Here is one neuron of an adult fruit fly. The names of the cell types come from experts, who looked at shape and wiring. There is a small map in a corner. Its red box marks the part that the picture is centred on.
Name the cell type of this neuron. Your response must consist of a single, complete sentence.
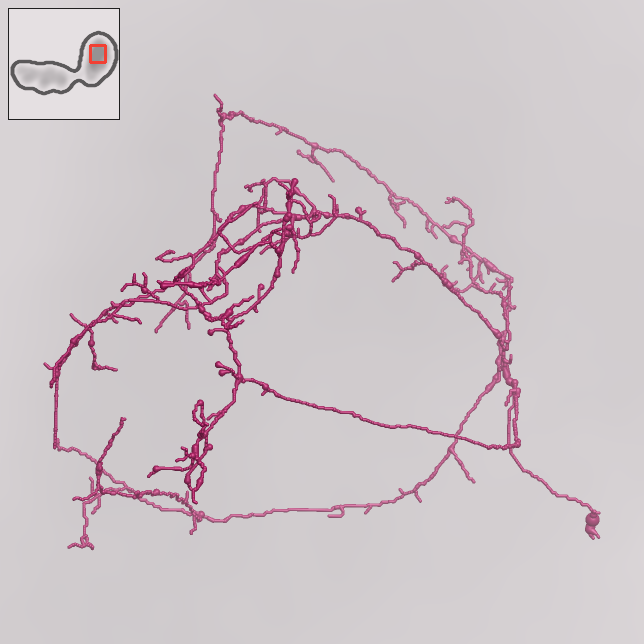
It is CL090_e that names the cell type of this neuron.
